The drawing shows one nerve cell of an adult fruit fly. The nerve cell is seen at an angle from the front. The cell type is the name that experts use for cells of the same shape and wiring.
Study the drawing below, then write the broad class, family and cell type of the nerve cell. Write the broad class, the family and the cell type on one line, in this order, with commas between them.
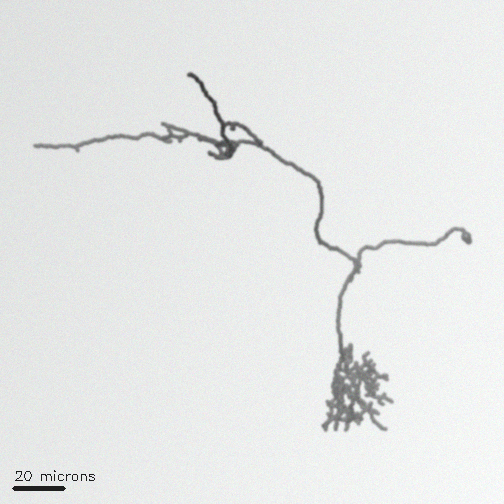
visual projection neuron, hemilineage VLPp&l1_lateral, LC40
